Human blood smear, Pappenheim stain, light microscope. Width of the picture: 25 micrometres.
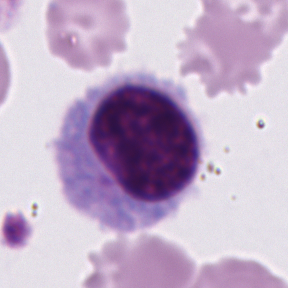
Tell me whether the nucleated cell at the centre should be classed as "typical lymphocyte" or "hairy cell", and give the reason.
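The answer is hairy cell. The nucleus fills about 50% of the cell's area, and the widest band of cytoplasm lies on the lower left side of the nucleus.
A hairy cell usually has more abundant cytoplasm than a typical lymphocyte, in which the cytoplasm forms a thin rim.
The cell is about 13 micrometres across, and the nucleus, about 10 by 9 micrometres, lies toward the upper right of the cell. The border is irregular and fuzzy rather than sharply drawn, the chromatin is dark purple and coarsely clumped, and the cytoplasm shows no distinct coloured granules.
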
